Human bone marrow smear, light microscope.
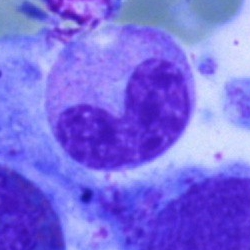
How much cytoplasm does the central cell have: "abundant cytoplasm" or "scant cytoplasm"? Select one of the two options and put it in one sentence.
The nucleus is surrounded by broad cytoplasm.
